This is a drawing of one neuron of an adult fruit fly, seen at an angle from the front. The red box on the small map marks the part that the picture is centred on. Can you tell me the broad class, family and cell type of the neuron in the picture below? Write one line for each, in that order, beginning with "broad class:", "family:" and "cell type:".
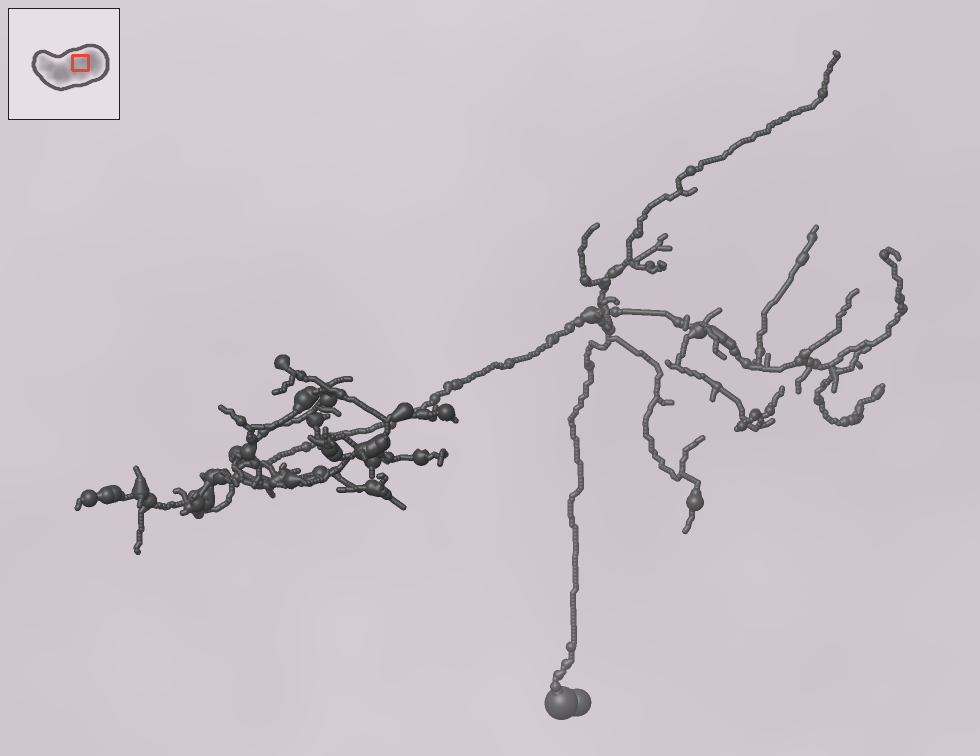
broad class: central-brain intrinsic neuron
family: hemilineage DM6_posterior
cell type: CB2462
